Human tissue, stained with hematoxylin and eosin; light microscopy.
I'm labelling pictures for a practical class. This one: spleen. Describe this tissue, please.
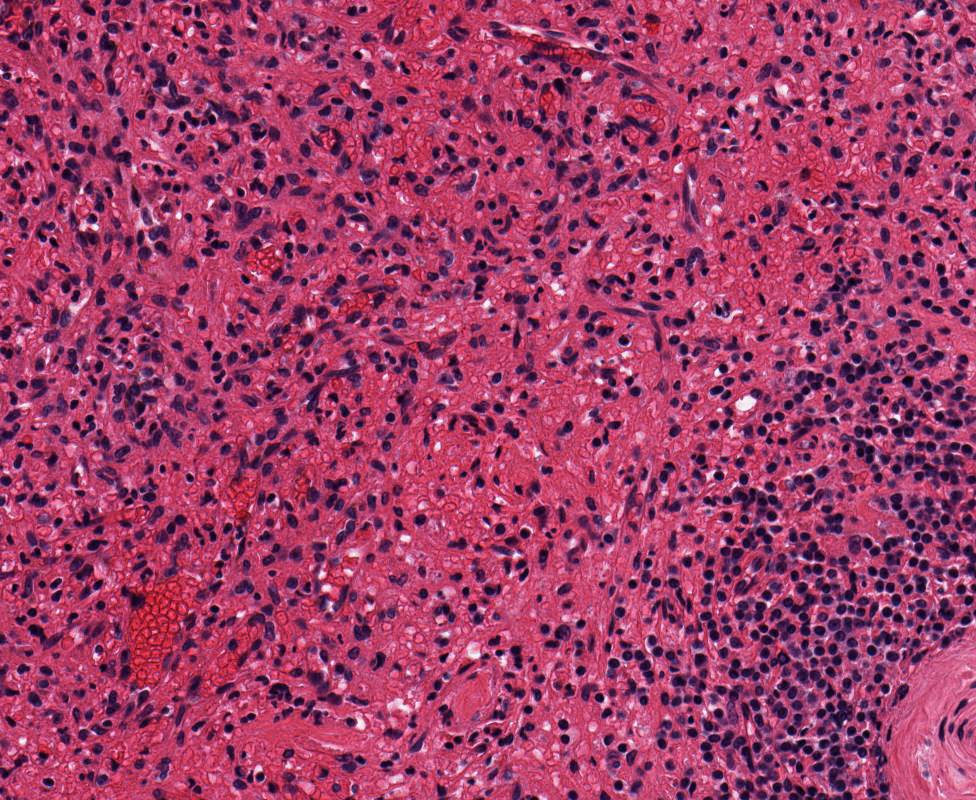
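There's a denser zone of small, round, dark nuclei in the lower right, and those cells are lymphocytes with darkly stained nuclei and scant cytoplasm. In the bottom right corner you catch part of a vessel wall with concentric pink layers. Small clusters of tightly packed red blood cells with crisp outlines turn up too, the biggest at the lower left.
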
